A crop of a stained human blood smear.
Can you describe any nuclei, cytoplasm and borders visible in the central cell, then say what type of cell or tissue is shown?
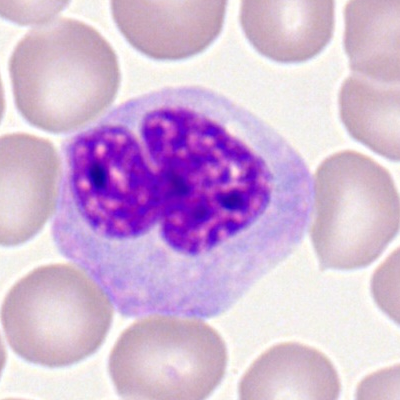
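Outline first: irregular and somewhat angular rather than smoothly round. Nucleus next: a deep notch cuts in from its upper edge, so it looks folded and two-lobed. Its position is toward the upper part of the cell, leaving the widest cytoplasm below. The cell is a monocyte.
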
